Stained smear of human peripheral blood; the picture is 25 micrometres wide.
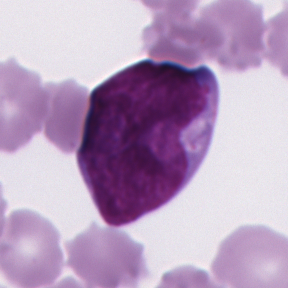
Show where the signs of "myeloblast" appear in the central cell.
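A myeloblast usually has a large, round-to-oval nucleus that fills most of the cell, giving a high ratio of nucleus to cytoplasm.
Here the nucleus fills about 80% of the cell's area, in keeping with that high ratio, and the cytoplasm shows mainly as a narrow rim along the right side. The cell measures about 17 by 12 micrometres. On its right side the nucleus has a shallow indentation, and a pale, almost unstained patch lies in the cytoplasm beside it. The cytoplasm is a pale bluish-lilac.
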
